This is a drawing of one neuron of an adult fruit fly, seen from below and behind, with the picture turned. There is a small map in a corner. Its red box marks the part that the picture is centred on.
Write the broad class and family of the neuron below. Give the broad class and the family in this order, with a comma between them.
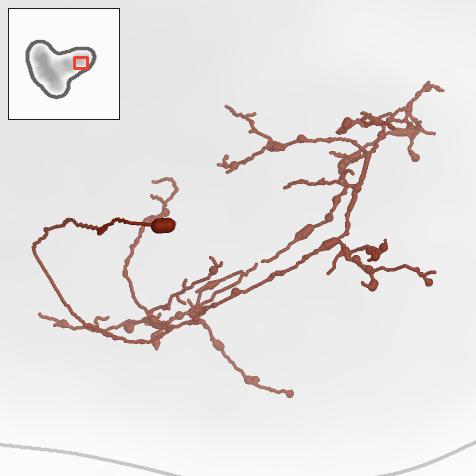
nerve-cord intrinsic neuron, hemilineage 14A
